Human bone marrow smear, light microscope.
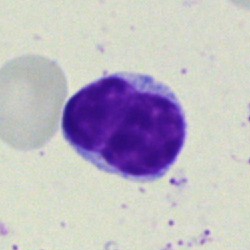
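Lymphocyte, the cell in the middle of this stained bone marrow smear. Its nucleus fills most of the cell and has a notch in its upper edge, which gives it a two-lobed look. The chromatin is dense and dark purple. Only a scanty, pale blue rim of cytoplasm surrounds it.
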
